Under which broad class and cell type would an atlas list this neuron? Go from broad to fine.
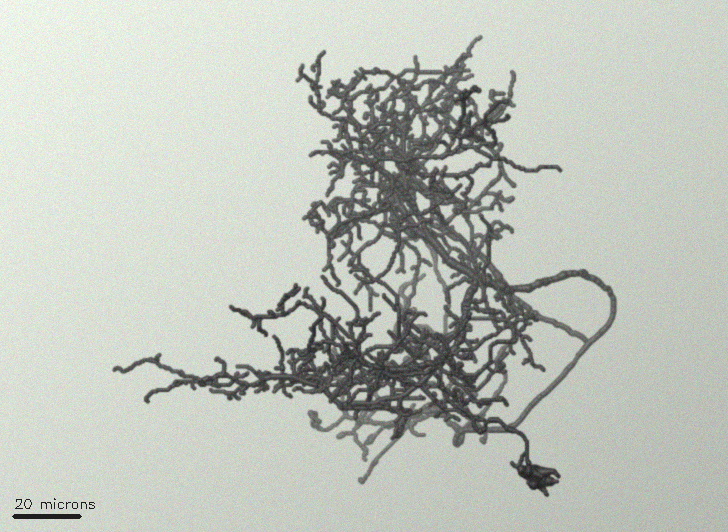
central-brain intrinsic neuron; VES064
